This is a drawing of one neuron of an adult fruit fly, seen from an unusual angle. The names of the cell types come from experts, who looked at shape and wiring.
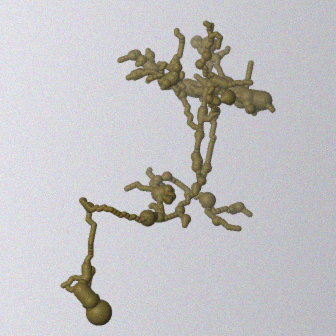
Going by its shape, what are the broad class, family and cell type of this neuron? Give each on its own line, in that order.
optic-lobe intrinsic neuron
Dm
Dm10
